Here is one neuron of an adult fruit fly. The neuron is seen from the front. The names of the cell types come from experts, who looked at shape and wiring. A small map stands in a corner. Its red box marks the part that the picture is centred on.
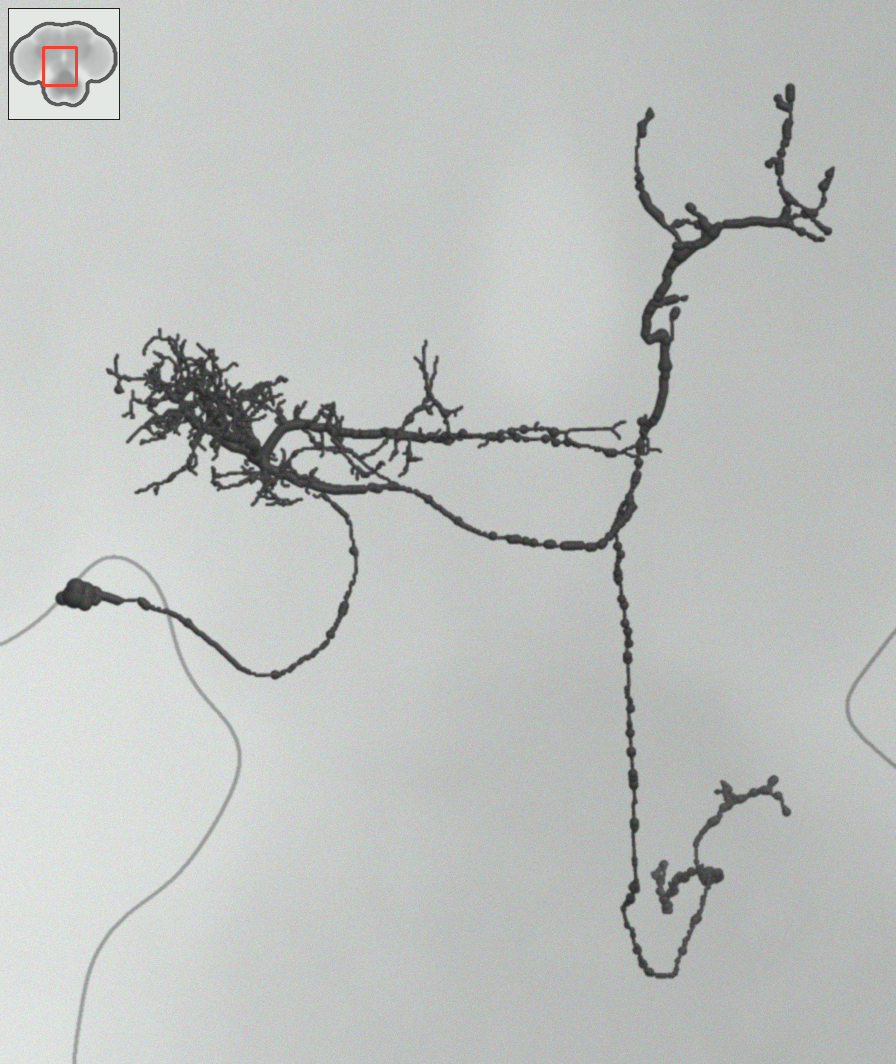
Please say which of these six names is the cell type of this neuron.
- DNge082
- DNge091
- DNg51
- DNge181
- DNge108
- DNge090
DNg51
